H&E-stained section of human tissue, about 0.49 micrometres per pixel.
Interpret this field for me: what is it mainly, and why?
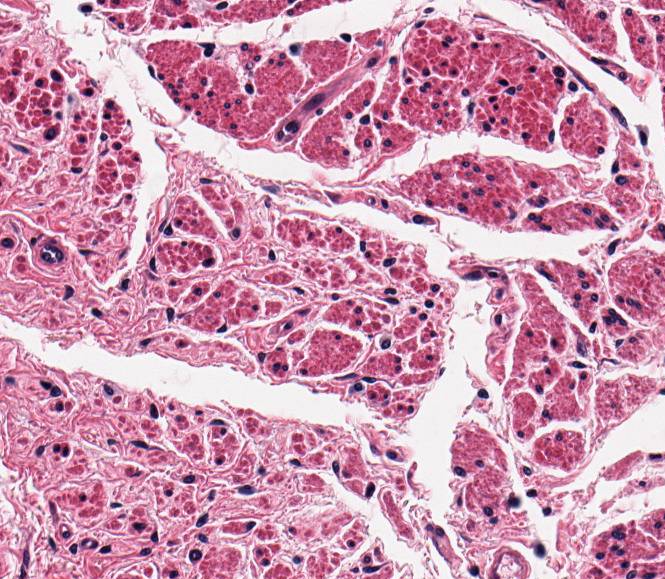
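Smooth muscle is the main tissue here. White clefts running broadly from left to right split it into irregular bundles, and within them the fibres are cut mostly across as small rounded pink profiles packed side by side.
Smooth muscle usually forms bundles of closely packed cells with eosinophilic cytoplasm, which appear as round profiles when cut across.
Small, dark, round to oval nuclei lie scattered singly among the profiles, and no epithelium or glands are present.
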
